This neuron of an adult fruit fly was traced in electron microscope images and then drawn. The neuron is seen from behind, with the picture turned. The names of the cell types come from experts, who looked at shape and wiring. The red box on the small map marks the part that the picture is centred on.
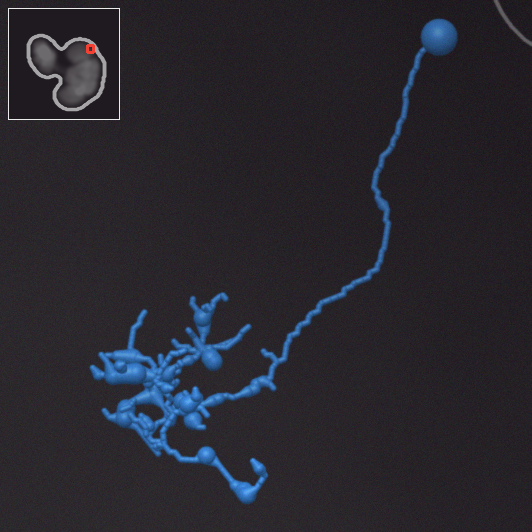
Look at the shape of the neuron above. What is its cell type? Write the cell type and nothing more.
Dm2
